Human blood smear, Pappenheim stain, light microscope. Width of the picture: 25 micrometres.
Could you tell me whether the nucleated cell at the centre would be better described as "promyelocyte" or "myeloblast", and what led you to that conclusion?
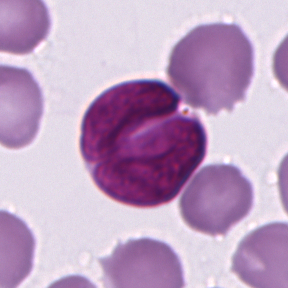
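The answer is myeloblast. The cell measures about 11 micrometres across, and its nucleus, also about 11 micrometres across, fills about 90% of the cell's area. Cytoplasm appears only as a very thin rim at the edge. A deep cleft runs into the nucleus from a notch at the upper right edge toward the centre, and along it, in the middle of the cell, lies a paler, lighter-stained band. No vacuoles are visible.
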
